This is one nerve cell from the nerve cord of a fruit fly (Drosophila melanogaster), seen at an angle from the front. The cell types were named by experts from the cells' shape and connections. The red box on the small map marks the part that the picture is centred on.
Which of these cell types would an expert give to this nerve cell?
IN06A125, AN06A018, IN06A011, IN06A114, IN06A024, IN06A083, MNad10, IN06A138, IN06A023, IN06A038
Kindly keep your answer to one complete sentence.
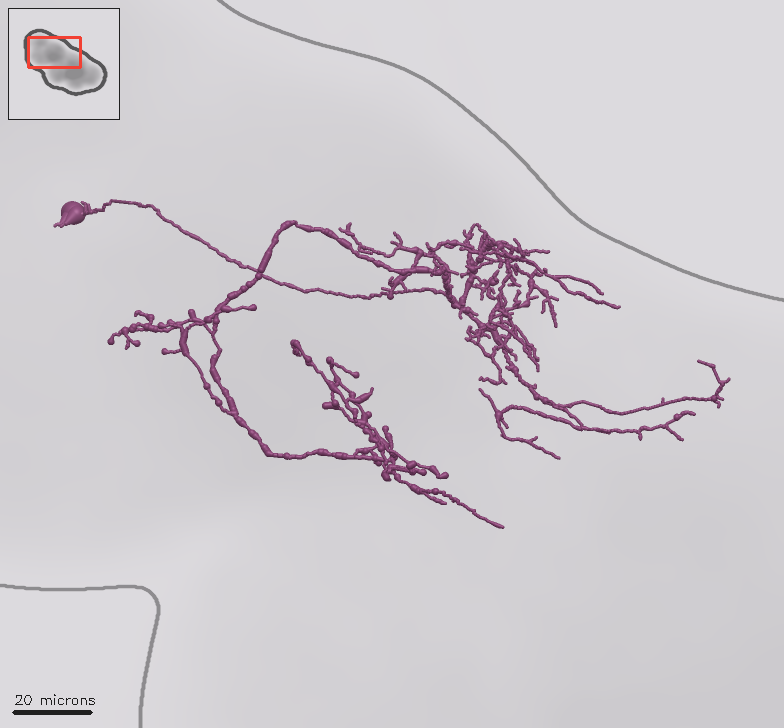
It is IN06A038 that is the cell type of the nerve cell.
